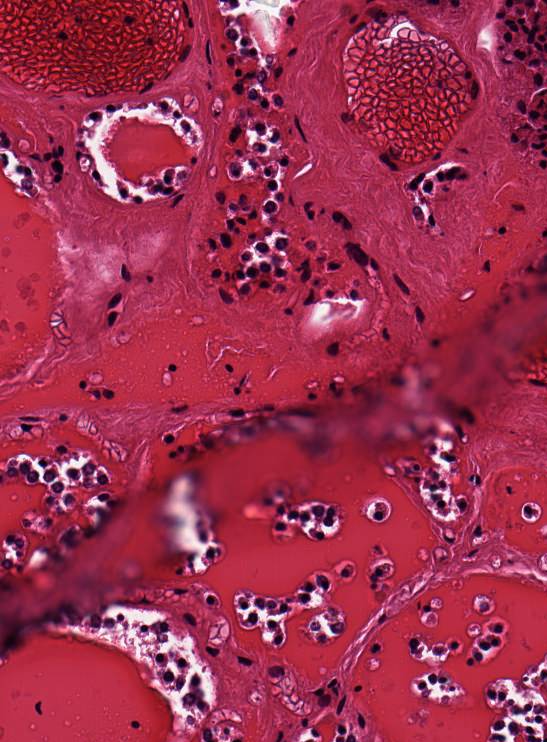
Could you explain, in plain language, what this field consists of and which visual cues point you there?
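Chiefly thyroid follicle. Thin pink fibrous septa divide the field into rounded and irregular spaces.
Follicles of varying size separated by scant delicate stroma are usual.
Most spaces filled with smooth, homogeneous pink material.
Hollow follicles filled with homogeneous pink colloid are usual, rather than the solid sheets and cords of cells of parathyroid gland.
Two large spaces at top tightly packed with red blood cells. Small clusters of cells with round, dark nuclei lie within the pink material.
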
